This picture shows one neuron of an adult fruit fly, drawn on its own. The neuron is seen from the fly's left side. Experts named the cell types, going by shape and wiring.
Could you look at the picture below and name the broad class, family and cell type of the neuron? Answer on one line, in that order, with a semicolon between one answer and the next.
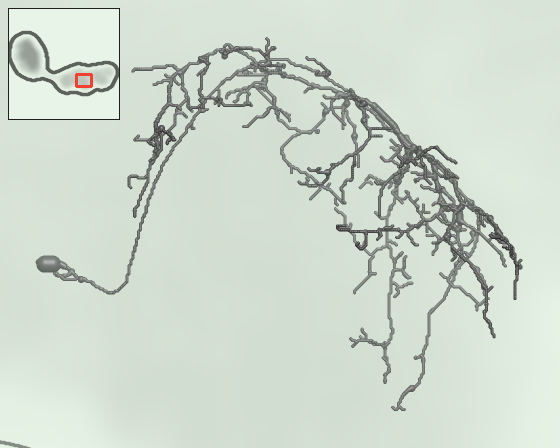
nerve-cord intrinsic neuron; hemilineage 08A; IN08A026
